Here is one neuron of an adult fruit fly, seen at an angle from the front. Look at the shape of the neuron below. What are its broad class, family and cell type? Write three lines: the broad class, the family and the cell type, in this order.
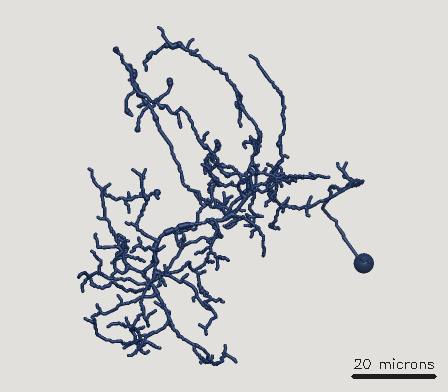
nerve-cord intrinsic neuron
hemilineage 20A.22A
IN20A.22A067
